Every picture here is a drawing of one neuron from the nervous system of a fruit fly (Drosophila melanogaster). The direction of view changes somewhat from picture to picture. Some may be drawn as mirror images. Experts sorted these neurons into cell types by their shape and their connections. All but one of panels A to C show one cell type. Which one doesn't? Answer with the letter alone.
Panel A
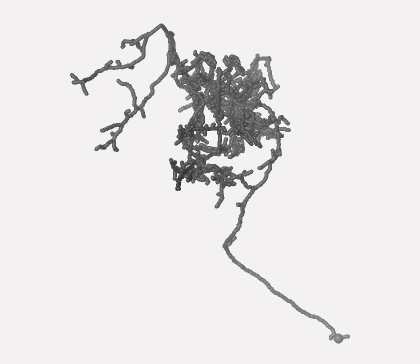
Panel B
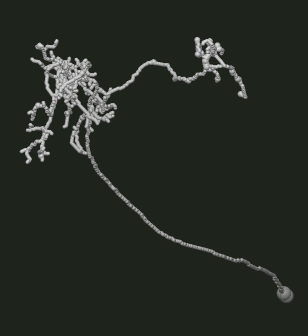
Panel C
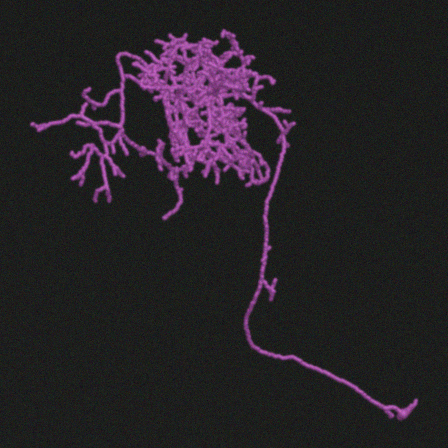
B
